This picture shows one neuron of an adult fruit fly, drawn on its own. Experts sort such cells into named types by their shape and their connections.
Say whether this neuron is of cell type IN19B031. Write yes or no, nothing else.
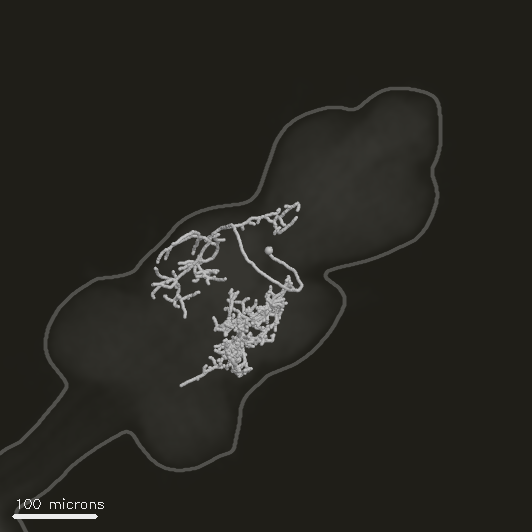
yes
